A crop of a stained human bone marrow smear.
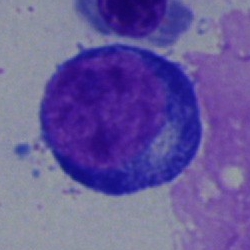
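Proerythroblast: the nucleus fills most of the cell. The cytoplasm stains deep blue, with a pale zone against the right side of the nucleus. The purple chromatin is finely mottled rather than coarsely clumped.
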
